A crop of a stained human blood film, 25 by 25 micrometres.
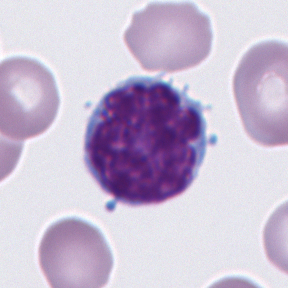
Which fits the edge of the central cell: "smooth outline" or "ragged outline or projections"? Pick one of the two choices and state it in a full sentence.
The cell is bounded by a rough outline.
